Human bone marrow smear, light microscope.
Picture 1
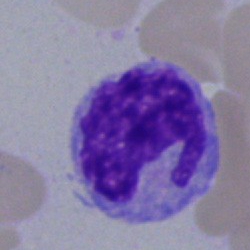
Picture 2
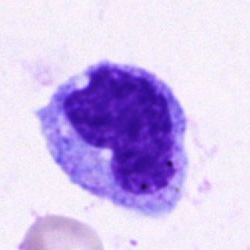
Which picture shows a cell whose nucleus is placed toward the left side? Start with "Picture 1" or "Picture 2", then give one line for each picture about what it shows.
Picture 1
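In picture 1: The cytoplasm is pale greyish-blue and is widest in the lower right, inside the curve of the nucleus.
In picture 2: The grey-blue cytoplasm is widest on the left side of the cell.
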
